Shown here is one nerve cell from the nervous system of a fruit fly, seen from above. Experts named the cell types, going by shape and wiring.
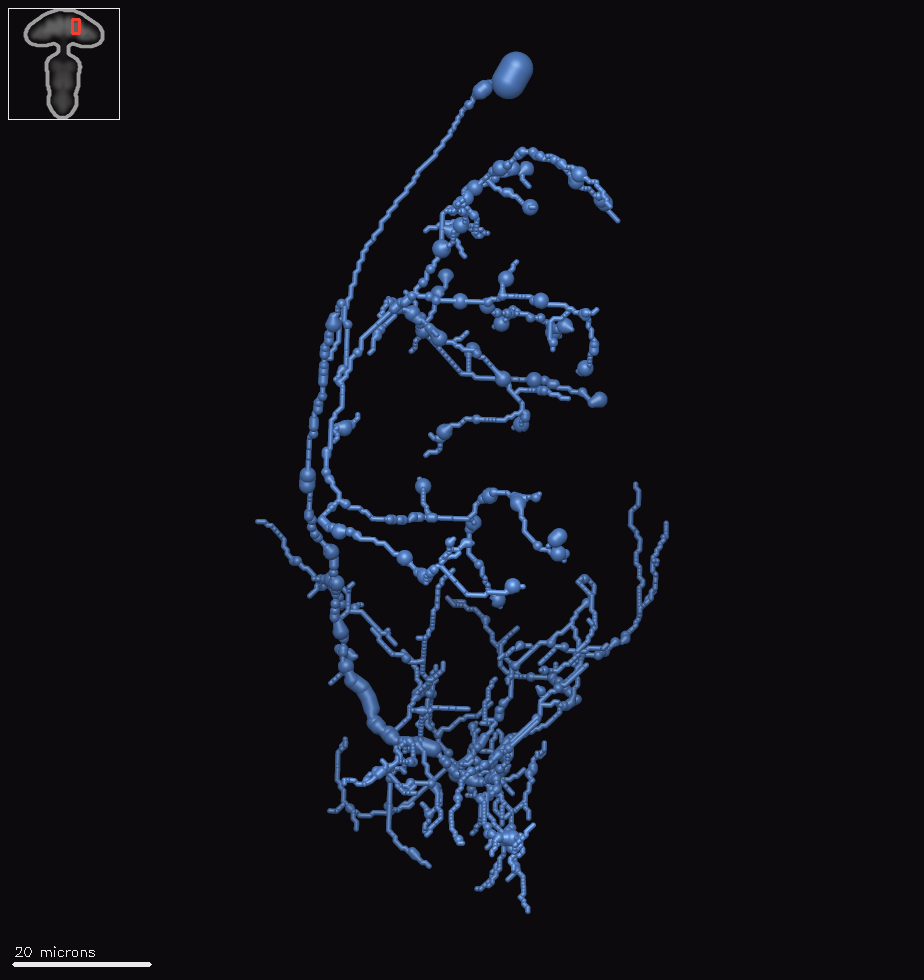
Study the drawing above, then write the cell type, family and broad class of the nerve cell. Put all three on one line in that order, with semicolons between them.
WED015; hemilineage LALa1_anterior; central-brain intrinsic neuron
